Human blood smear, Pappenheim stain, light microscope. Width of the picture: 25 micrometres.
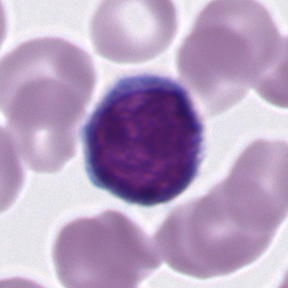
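Typical lymphocyte in the middle of a stained blood smear. A thin blue rim of cytoplasm encircles the nucleus, showing most clearly along the upper edge of the cell. Within the nucleus no nucleoli can be seen, and the cell holds no vacuoles.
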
